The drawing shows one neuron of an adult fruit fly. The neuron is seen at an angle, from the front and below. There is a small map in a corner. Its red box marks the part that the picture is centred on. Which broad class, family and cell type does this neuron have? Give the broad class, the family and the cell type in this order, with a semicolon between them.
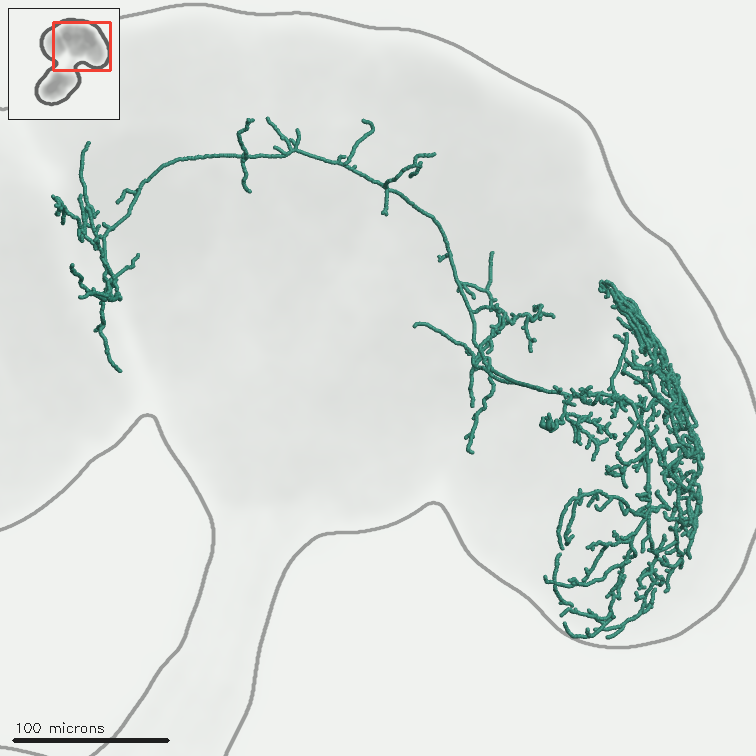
visual projection neuron; MeVPaMe; MeVPaMe1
